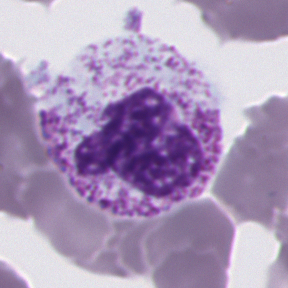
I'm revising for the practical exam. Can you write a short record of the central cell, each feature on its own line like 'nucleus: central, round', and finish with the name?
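Shape: roughly round
Nucleus: sitting in the lower half
Cytoplasm: very pale between the granules
Knob: small, granular, jutting from the top edge
Name: segmented neutrophil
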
